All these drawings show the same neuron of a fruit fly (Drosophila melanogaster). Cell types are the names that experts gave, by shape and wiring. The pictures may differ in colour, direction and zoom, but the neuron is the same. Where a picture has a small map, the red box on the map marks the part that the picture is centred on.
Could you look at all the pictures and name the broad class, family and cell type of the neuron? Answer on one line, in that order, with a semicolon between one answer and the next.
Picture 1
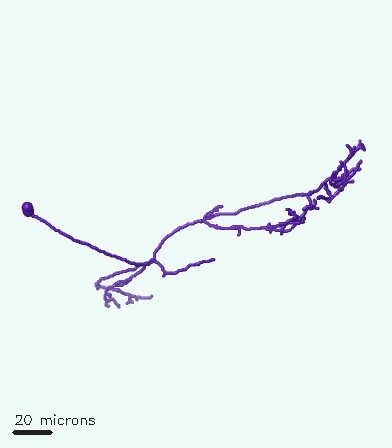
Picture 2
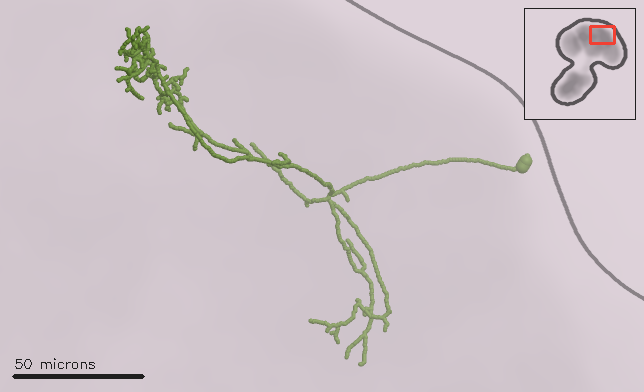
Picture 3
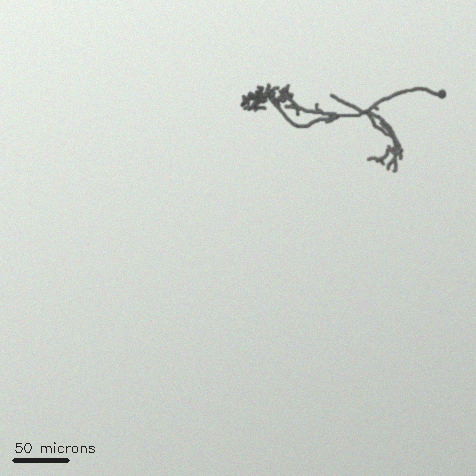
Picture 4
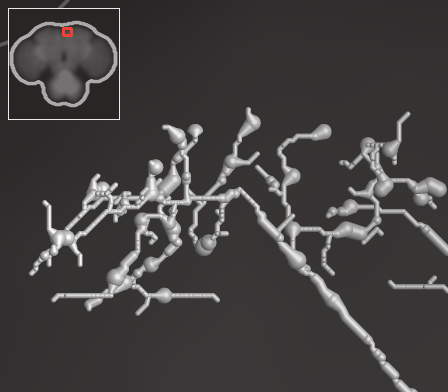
central-brain intrinsic neuron; hemilineage SLPpl1; SMP222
